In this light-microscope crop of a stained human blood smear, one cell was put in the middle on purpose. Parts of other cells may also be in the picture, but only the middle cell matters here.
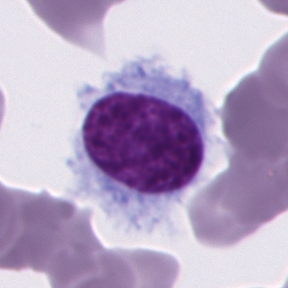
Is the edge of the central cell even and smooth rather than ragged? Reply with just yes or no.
No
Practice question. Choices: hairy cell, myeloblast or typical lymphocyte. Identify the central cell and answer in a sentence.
Here the centrally located cell is a hairy cell.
